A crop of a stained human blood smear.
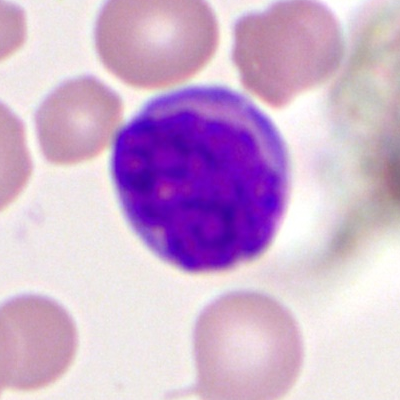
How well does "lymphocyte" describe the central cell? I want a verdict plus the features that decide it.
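The cell's outline is round and smooth. Its chromatin is dark purple and coarsely clumped. The cytoplasm shows neither granules nor vacuoles. Pink red cells lie around it without overlapping it. The absence of granules speaks for lymphocyte.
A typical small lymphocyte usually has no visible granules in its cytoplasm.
The absence of vacuoles counts against monocyte.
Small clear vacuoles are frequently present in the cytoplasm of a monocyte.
Lymphocyte is the name that fits this cell.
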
